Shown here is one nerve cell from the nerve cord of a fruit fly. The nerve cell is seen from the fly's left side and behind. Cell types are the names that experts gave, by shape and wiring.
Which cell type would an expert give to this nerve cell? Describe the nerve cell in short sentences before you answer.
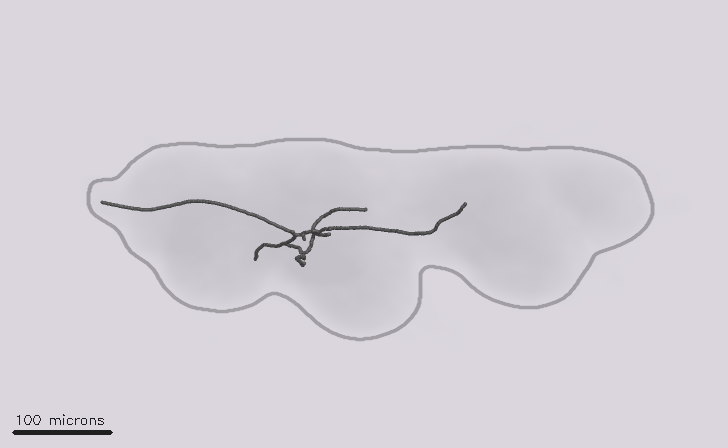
The drawing shows no cell body. From left to right in the picture it spans about 400 microns. Its broad class is sensory neuron ascending to the brain. The cell type is SApp13.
